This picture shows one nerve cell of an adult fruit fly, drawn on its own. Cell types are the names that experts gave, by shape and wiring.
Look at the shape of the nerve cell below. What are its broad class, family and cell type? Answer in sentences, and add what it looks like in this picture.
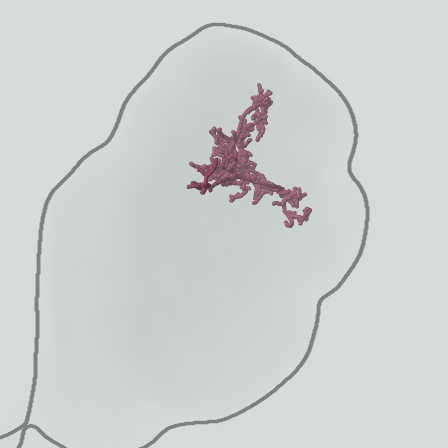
This is a central-brain intrinsic neuron. The family is hemilineage VLPl2_medial. Its cell type is AVLP189_b. In this view it is about as wide as it is tall.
